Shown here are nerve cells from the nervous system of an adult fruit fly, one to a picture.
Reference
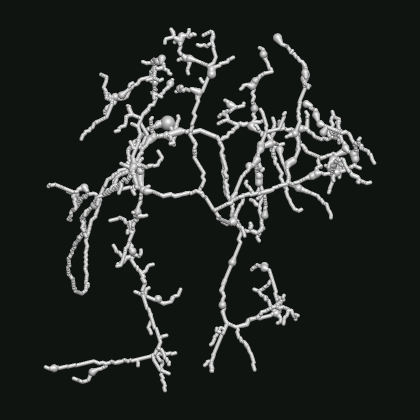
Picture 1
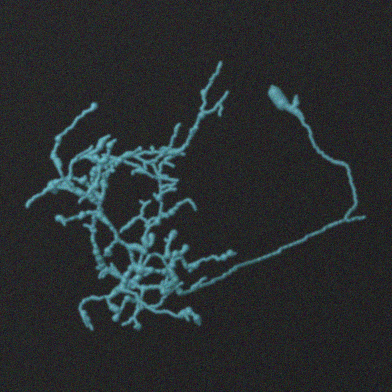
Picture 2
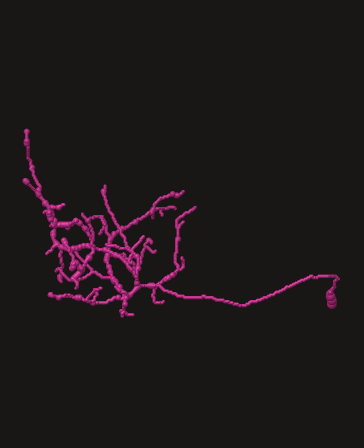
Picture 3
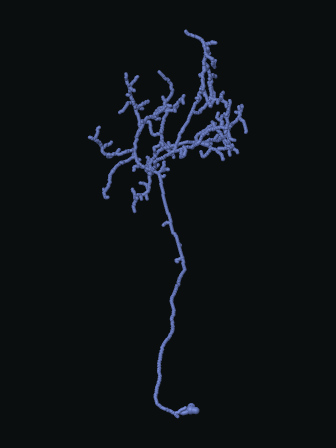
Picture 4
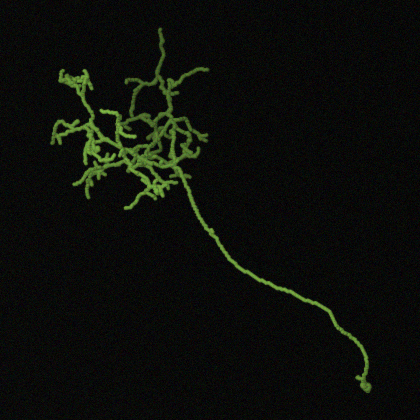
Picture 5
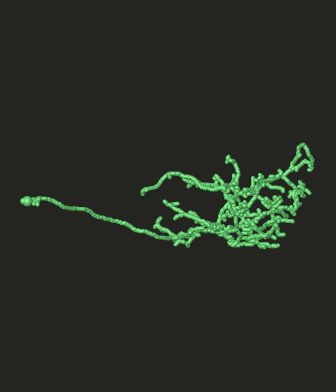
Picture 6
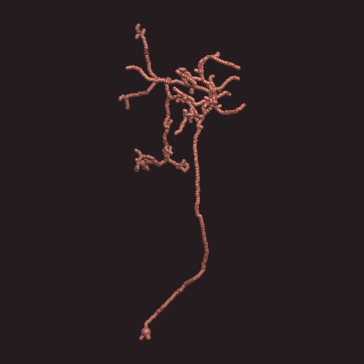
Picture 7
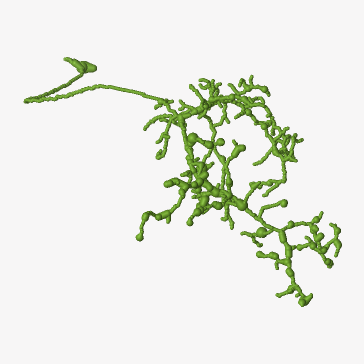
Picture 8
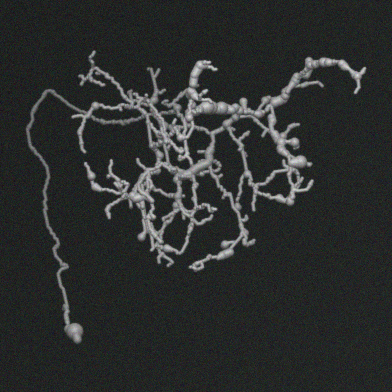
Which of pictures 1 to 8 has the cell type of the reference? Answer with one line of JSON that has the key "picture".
{"picture": 5}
